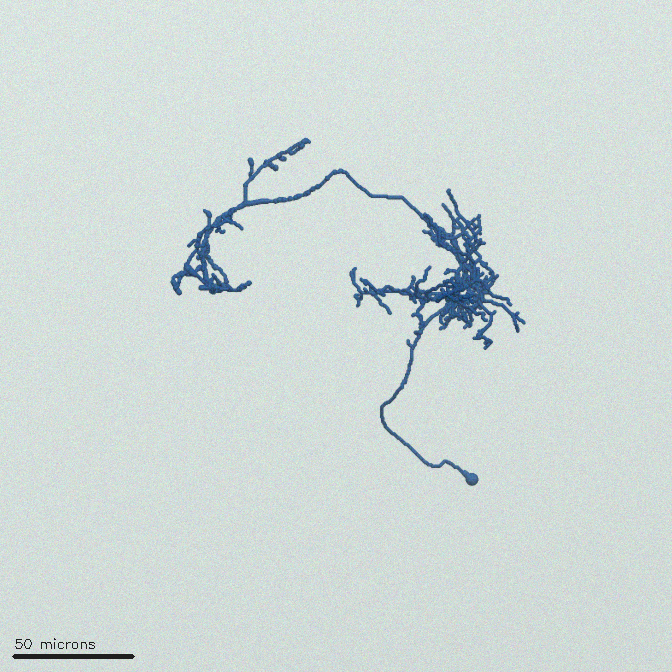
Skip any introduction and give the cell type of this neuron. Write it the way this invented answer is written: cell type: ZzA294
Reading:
cell type: IN06A016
